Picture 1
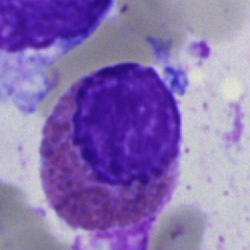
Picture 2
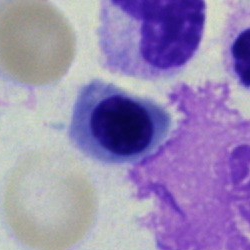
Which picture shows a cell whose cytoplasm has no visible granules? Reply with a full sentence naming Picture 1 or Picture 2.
Not a single granule can be seen in the cytoplasm of the cell in picture 2.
